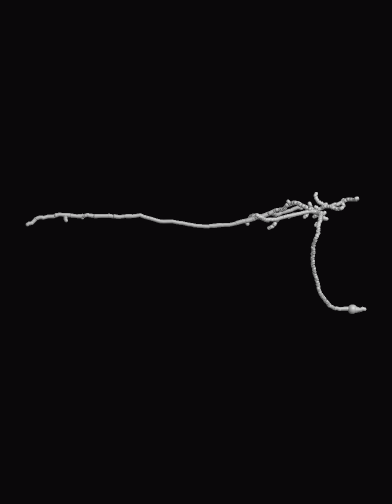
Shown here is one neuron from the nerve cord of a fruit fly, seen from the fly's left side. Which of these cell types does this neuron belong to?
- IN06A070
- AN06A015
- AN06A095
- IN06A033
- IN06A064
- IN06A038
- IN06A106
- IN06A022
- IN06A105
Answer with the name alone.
IN06A022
